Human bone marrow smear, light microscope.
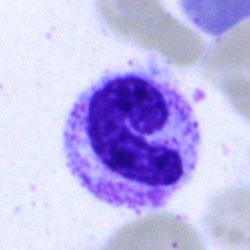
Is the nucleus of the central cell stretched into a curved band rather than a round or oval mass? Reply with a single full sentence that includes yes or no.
Yes, the nucleus of the cell is bent into a band with no separate lobes.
